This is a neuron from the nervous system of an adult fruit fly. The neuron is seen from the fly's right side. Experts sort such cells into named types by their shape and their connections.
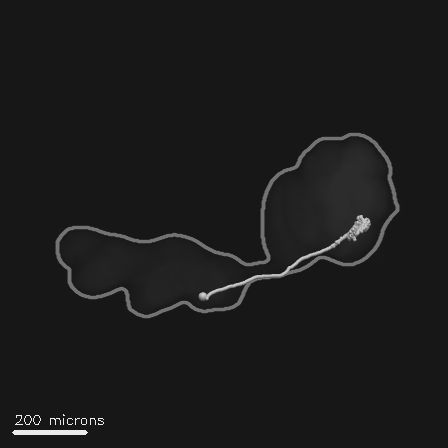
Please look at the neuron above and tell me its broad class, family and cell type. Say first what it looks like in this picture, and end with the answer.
From left to right in the picture it spans about 500 microns. As drawn here it is wider than it is tall. This is an ascending neuron. The family is hemilineage 27X. It is of cell type AN27X022.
